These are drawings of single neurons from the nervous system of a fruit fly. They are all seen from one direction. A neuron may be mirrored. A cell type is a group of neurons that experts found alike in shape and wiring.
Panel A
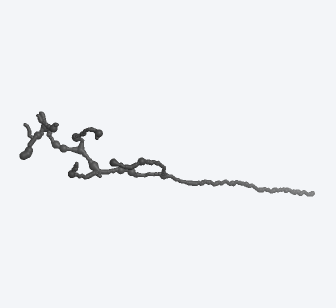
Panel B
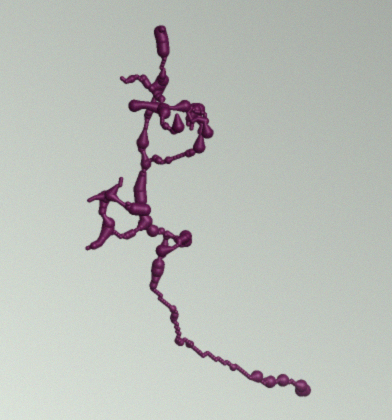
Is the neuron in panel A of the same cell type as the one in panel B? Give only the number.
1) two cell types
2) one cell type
2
